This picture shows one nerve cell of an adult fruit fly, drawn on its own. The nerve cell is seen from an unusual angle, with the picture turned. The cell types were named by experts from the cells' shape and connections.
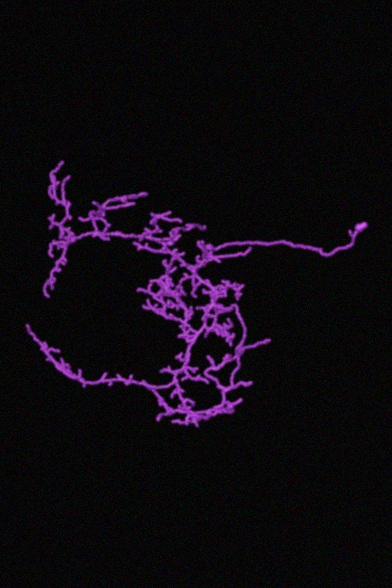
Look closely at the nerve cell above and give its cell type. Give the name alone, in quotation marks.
"IN03A048"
